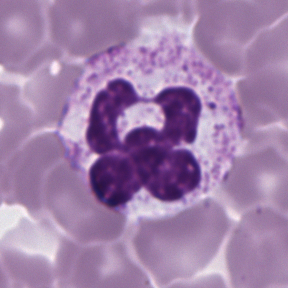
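Segmented neutrophil at centre. Its lobes curve around a small pale gap near the top of the nucleus, and the chromatin is dark purple and densely clumped. A broad rim of very pale, faintly lilac cytoplasm, sprinkled with fine violet granules, surrounds it.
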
